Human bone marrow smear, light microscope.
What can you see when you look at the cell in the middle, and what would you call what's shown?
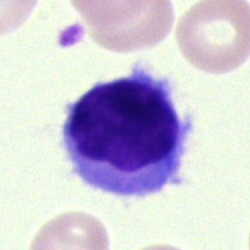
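Taking the nucleus first, it fills most of the cell and leaves a moderate rim of cytoplasm. That rim is widest on the lower side, below the nucleus. Next, the chromatin stains dark purple and looks dense. Finally, the cytoplasm shows no distinct granules. The cell is a hairy cell.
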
